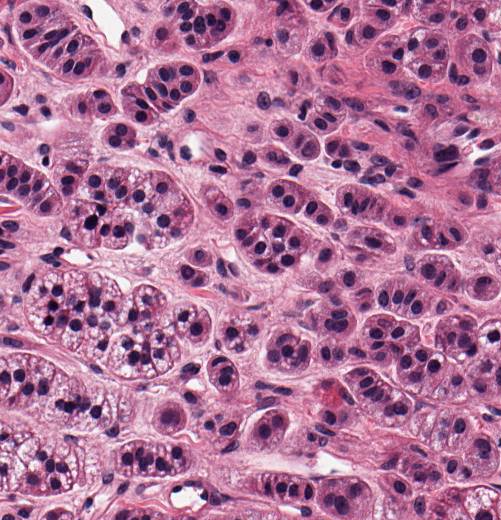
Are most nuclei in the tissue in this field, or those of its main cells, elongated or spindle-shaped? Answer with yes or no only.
No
